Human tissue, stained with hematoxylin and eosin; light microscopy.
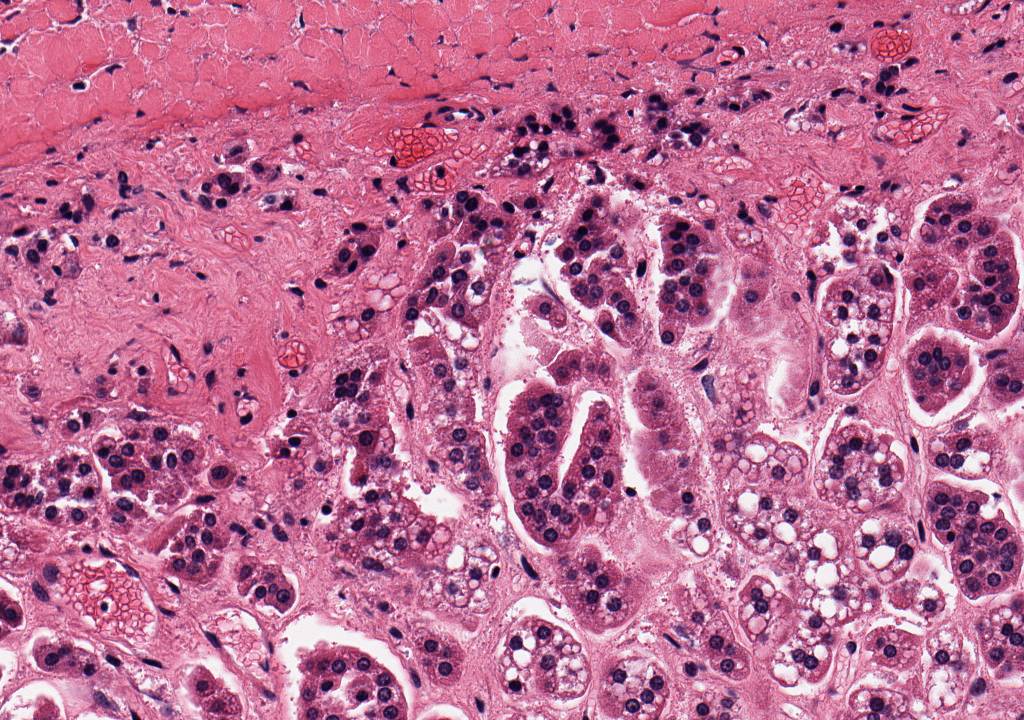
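Adrenal gland, haematoxylin and eosin. Dense pink fibrous band across top of field; nests of cells fill lower two-thirds. Nest cell nuclei round, dark, fairly uniform. Many nest cells with clear round cytoplasmic vacuoles, most numerous toward lower right. Cells without vacuoles: granular pink cytoplasm.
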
